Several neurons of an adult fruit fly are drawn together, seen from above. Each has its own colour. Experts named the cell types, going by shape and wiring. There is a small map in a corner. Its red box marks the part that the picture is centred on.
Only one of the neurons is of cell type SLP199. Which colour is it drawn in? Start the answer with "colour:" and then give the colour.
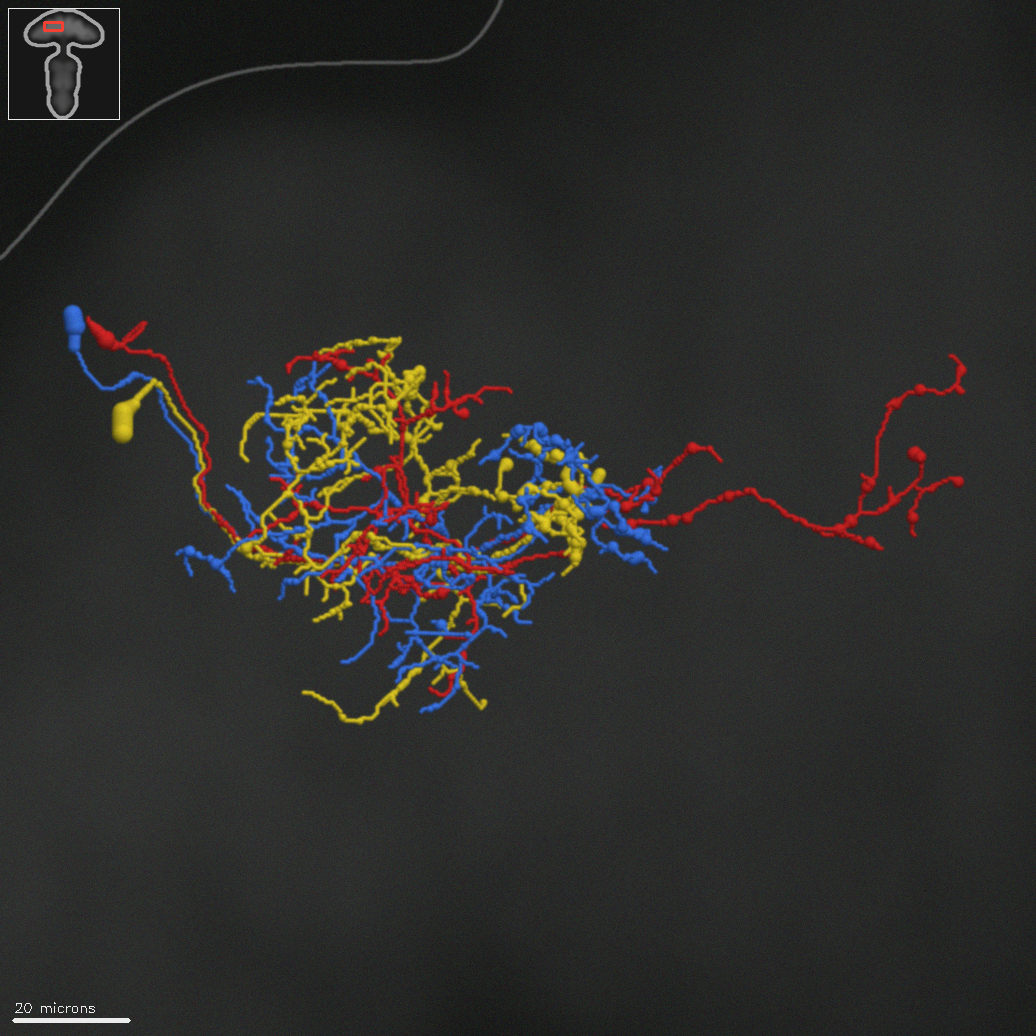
colour: blue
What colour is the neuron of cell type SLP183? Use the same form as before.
colour: red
